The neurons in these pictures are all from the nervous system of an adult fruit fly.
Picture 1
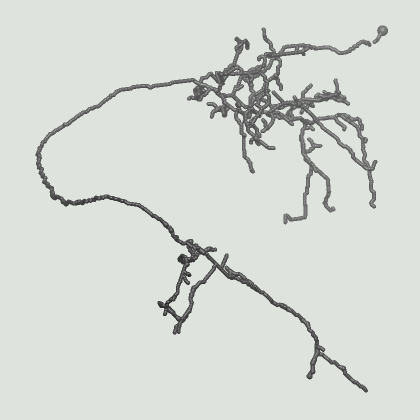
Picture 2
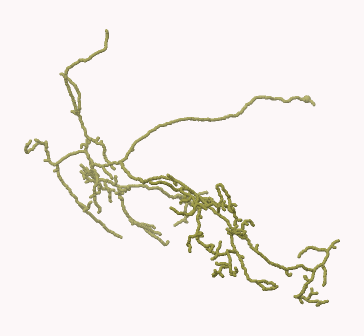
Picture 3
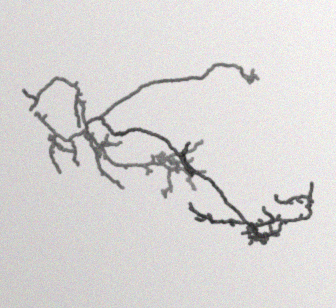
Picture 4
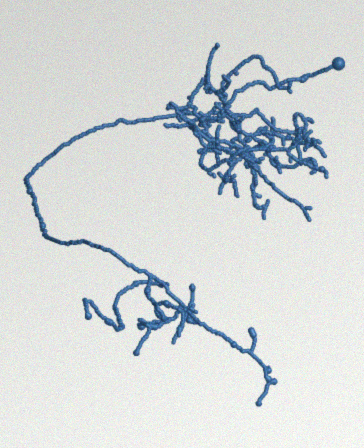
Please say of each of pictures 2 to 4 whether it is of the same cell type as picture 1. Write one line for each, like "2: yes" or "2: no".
2: no
3: no
4: yes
